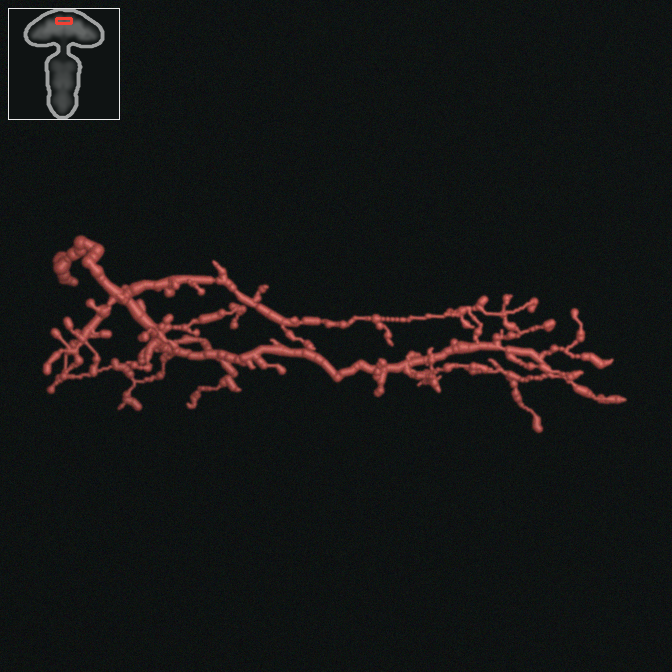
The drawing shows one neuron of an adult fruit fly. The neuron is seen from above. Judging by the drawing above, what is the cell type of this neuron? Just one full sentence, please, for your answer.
It is to cell type aPhM2a that the neuron belongs.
